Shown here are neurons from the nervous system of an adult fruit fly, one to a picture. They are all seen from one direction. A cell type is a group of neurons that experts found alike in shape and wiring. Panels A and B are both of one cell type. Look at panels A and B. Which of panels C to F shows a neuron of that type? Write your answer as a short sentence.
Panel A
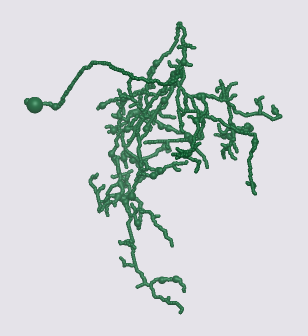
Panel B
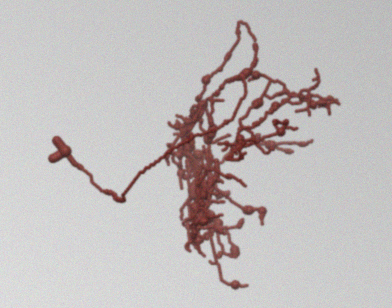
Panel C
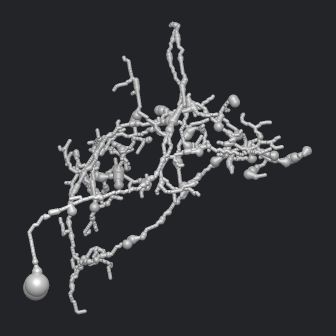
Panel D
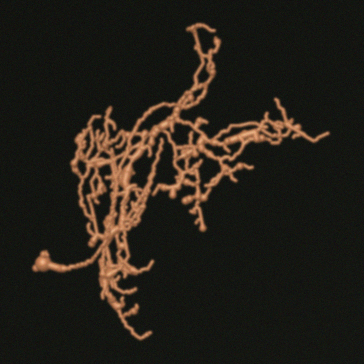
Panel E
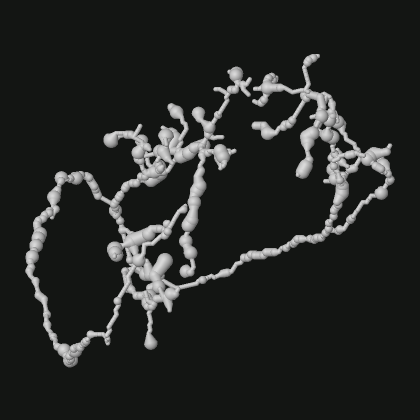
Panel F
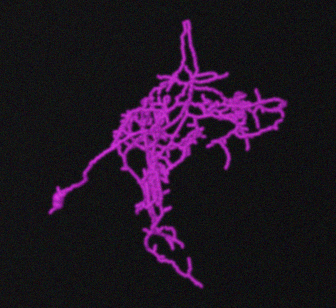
The neuron in panel F is of the same cell type.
